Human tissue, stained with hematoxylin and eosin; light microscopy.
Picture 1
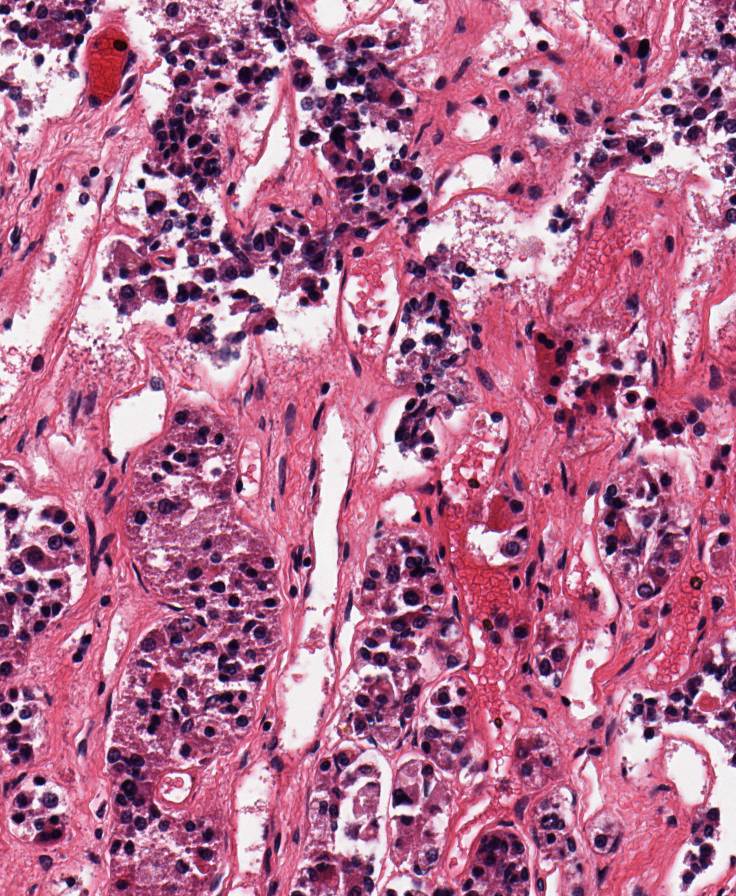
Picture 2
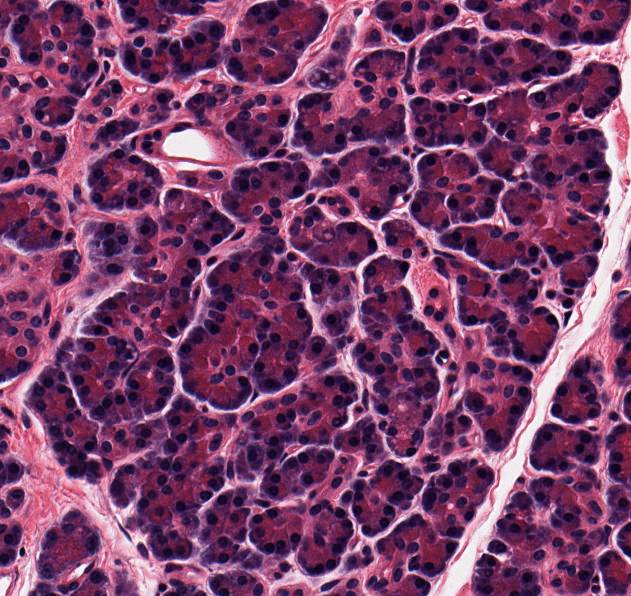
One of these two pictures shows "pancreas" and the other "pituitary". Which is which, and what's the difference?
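Picture 1 is the pituitary; picture 2 is the pancreas. In the first, the cells sit in nests and clusters between thin pink fibrous septa, and those septa carry scattered elongated, spindle-shaped nuclei. The nest cells have granular pink-purple cytoplasm, and they lie more loosely in the upper part than in the compact nests lower down. The second is packed with acini, grouped into lobules by thin pink connective tissue septa. Its cells are pyramidal, each with one small, round, dark nucleus toward the outer, basal edge of the acinus, and the lumina are narrow and barely visible.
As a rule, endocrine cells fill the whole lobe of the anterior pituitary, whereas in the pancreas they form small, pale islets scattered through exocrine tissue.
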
